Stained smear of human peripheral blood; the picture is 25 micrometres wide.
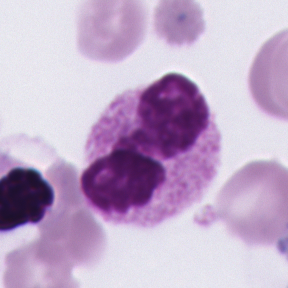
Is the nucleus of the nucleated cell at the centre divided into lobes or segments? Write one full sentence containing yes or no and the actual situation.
Yes, in this cell the nucleus is divided into lobes or segments.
